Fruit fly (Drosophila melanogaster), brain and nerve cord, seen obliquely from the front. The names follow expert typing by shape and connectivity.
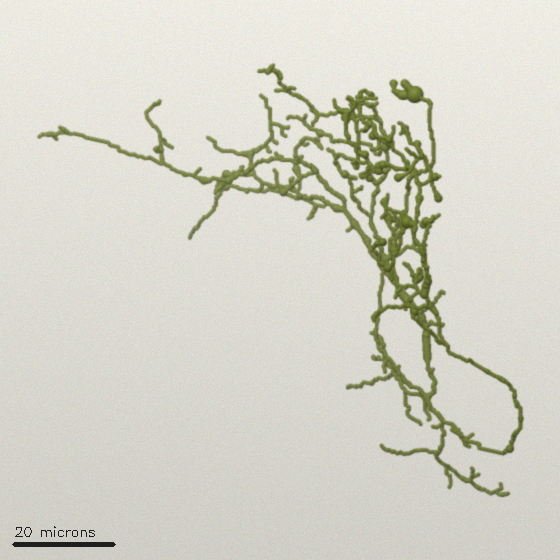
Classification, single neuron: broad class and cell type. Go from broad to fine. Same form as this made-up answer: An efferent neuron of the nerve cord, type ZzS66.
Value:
A central-brain intrinsic neuron, type CB4022.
